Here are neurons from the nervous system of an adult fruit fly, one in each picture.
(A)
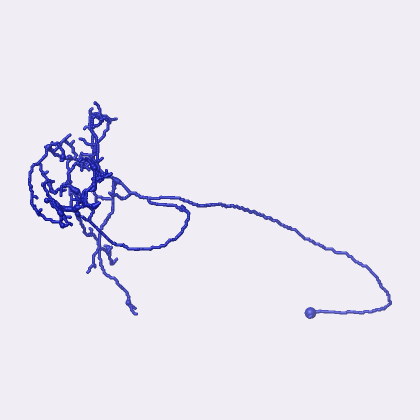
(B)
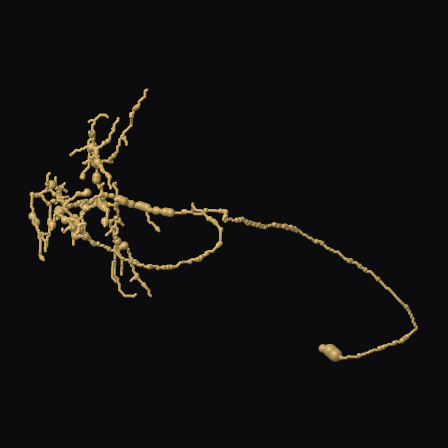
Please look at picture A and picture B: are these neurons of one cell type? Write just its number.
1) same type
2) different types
1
